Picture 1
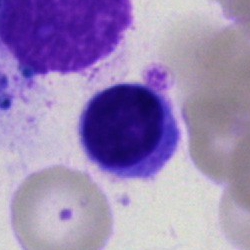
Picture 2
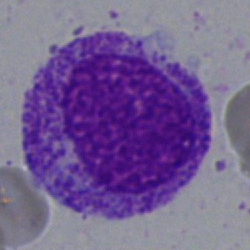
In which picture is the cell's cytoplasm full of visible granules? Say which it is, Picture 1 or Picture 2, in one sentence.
The cell in picture 2 has many visible granules in its cytoplasm.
